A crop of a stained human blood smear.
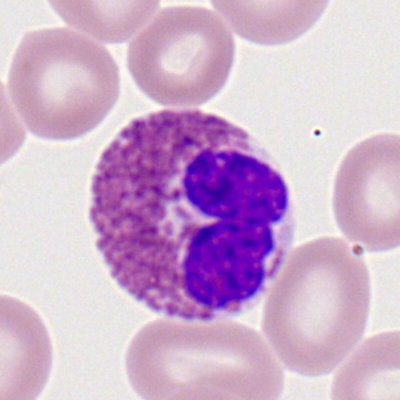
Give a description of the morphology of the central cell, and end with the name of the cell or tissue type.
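Cytoplasm packed with coarse reddish-pink granules, round and fairly even in size. Chromatin coarse, deeply stained purple. Outline round and smooth. Cell is an eosinophil.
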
